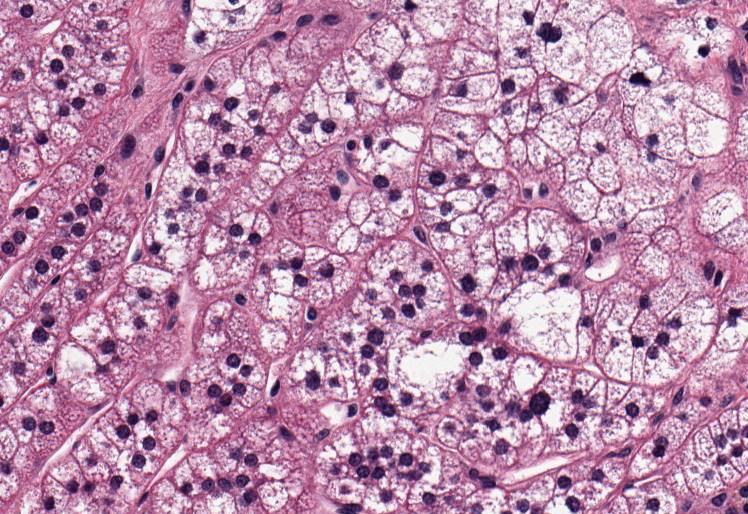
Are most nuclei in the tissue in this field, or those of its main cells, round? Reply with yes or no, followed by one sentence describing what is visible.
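Yes. The nuclei are small, round and darkly stained.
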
